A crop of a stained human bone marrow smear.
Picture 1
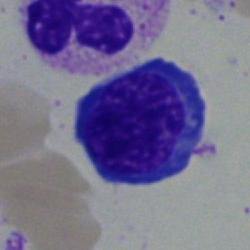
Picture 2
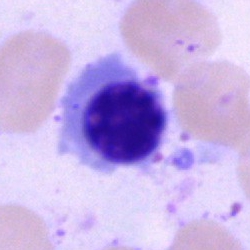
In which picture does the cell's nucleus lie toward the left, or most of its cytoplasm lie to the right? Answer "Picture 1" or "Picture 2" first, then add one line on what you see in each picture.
Picture 1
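What picture 1 shows: The rim of cytoplasm is wider on the right side than on the left.
What picture 2 shows: The nucleus sits off-centre toward the right side of the cell.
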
